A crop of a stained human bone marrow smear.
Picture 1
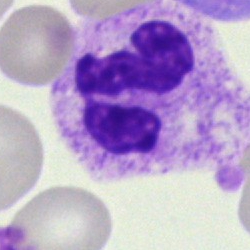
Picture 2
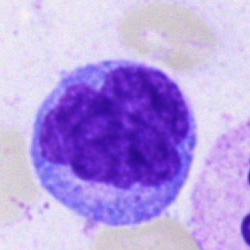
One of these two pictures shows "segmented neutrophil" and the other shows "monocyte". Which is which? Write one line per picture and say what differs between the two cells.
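The cell in picture 1 is a segmented neutrophil. The cytoplasm is abundant and pale lilac.
The cell in picture 2 is a monocyte. The nucleus fills most of the cell.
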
